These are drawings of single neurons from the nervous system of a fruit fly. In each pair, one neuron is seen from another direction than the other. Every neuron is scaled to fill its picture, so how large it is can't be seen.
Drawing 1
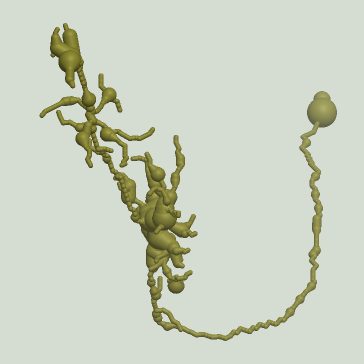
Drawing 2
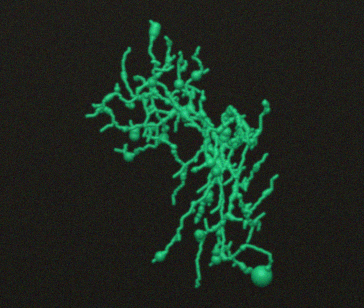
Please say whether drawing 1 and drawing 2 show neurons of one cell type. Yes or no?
no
